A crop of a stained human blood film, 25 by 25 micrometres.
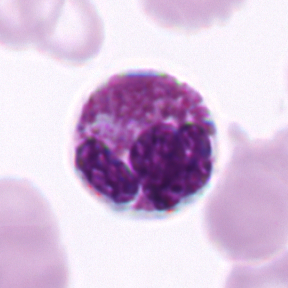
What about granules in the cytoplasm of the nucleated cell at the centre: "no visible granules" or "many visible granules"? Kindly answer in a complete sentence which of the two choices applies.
The cell's cytoplasm is rich in visible granules.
